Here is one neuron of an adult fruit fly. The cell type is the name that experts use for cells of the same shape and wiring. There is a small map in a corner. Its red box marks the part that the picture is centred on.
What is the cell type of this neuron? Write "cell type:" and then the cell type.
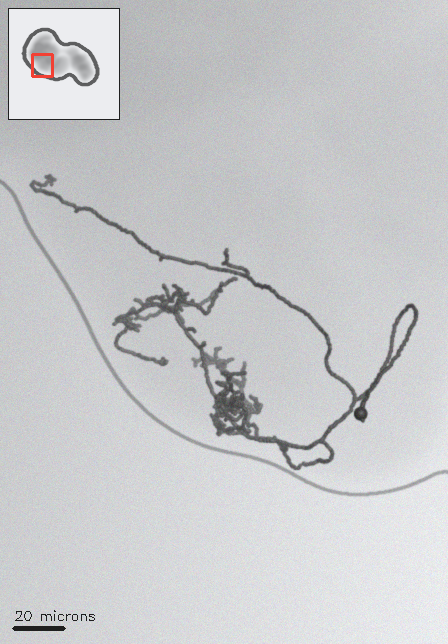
cell type: SLP065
